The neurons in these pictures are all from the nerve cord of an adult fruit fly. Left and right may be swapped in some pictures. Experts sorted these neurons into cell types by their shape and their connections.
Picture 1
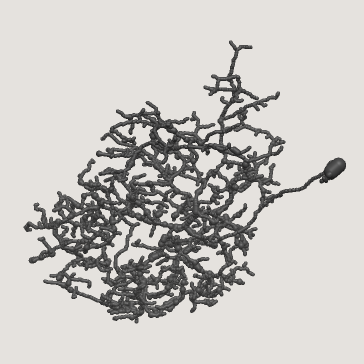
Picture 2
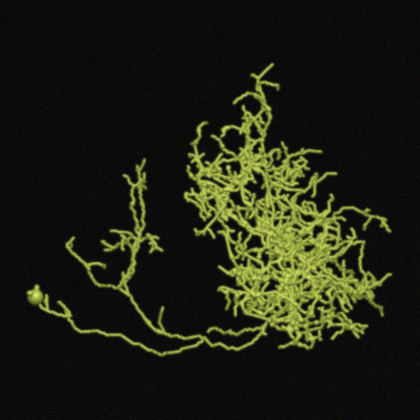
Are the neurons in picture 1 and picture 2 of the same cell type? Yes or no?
yes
